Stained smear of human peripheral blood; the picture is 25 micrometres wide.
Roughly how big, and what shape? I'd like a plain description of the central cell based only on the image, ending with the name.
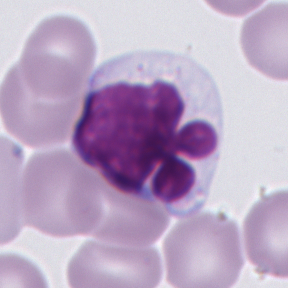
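The cell has a smooth, roughly round outline with no surface projections. Its cytoplasm is very pale, nearly colourless, and forms its widest rim above the nucleus, where a few fine purplish granules are scattered. The nucleus measures about 12 by 10 micrometres. This is a large granular lymphocyte.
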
